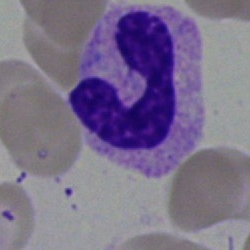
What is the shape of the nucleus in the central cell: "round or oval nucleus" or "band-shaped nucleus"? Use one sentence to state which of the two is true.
The cell carries a nucleus shaped as a curved band without separate lobes.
